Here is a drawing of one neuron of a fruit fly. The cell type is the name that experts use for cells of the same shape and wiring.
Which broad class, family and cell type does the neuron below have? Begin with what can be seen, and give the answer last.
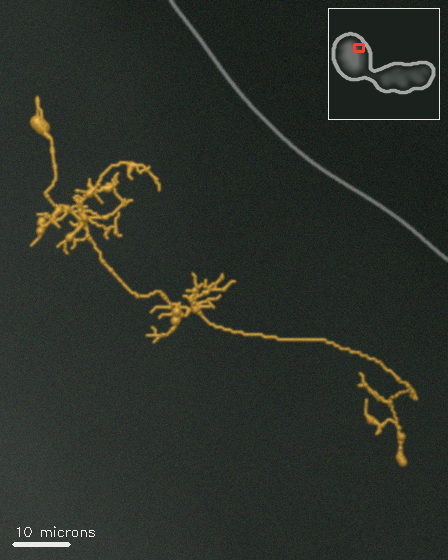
Its cell body lies at the upper left of the picture. From left to right in the picture it spans about 70 microns. The picture shows dozens of branch ends. It is an optic-lobe intrinsic neuron. Its family is Tm. Its cell type is Tm6.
